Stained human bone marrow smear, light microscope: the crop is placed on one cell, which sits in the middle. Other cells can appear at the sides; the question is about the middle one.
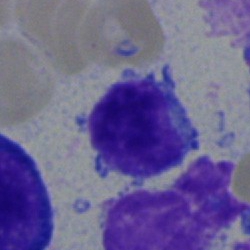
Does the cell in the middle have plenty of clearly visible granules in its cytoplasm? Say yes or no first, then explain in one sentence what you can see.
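No. No distinct granules can be seen in the cell.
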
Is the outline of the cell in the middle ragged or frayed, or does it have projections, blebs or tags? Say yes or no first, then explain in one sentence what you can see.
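Yes. The cell's outline is irregular, with small ragged blue projections along its upper-right edge.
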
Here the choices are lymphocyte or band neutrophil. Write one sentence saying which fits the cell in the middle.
The cell featured at the centre of this crop is a lymphocyte.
